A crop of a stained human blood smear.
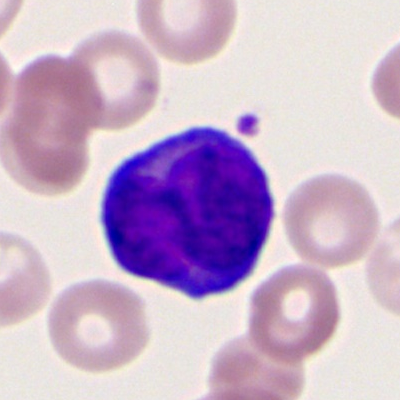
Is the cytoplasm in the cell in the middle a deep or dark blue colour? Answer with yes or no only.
Yes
